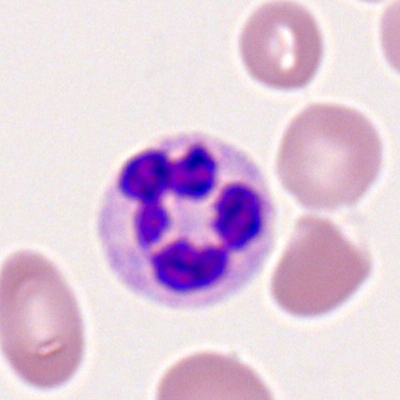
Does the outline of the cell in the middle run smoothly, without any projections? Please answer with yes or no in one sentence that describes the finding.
Yes, the outline of the cell is smooth.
